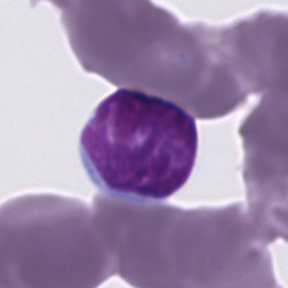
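Typical lymphocyte, the central cell in a stained smear of human peripheral blood. Look how very scant the cytoplasm is, with the nucleus filling nearly the whole cell. The cytoplasm you can see forms a thin crescent at the lower left of the nucleus, and no granules are visible in it. The surface shows no projections.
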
